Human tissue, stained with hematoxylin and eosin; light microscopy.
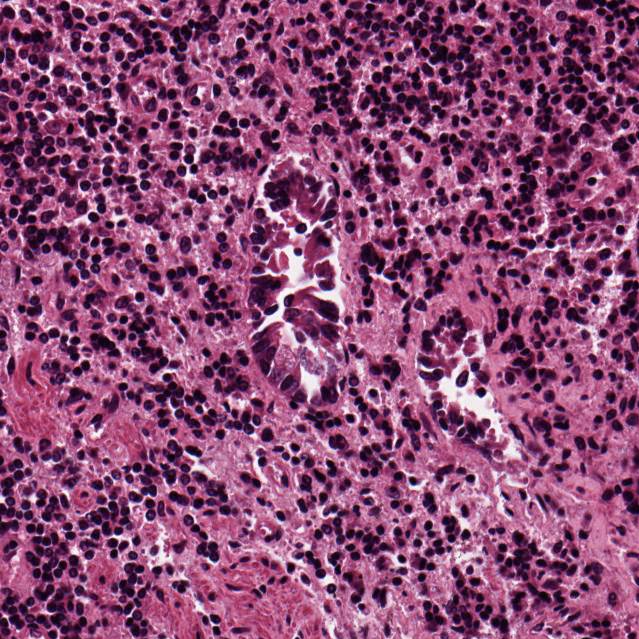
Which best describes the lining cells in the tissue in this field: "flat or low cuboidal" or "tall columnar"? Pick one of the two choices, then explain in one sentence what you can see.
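Tall columnar. The glands are lined by columnar epithelial cells arranged around a narrow, slit-like lumen.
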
